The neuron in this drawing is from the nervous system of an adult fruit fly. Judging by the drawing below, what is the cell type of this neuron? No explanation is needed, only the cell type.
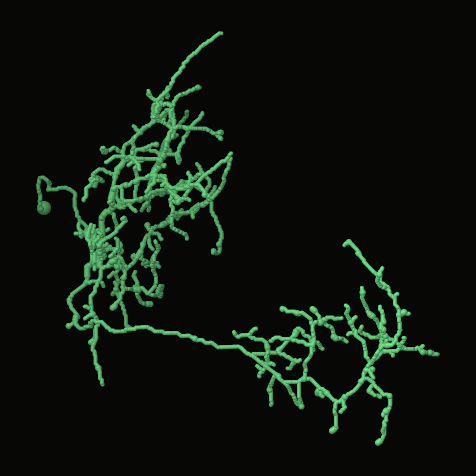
PS318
